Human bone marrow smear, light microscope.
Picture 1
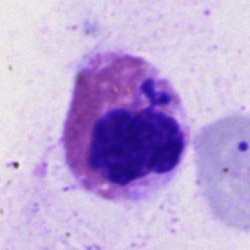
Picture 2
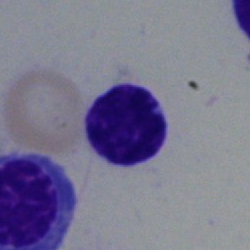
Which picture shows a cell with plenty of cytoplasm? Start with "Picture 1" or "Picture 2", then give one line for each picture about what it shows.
Picture 1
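Picture 1: The cytoplasm is abundant and pinkish-purple.
Picture 2: Almost no cytoplasm is visible around the nucleus.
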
